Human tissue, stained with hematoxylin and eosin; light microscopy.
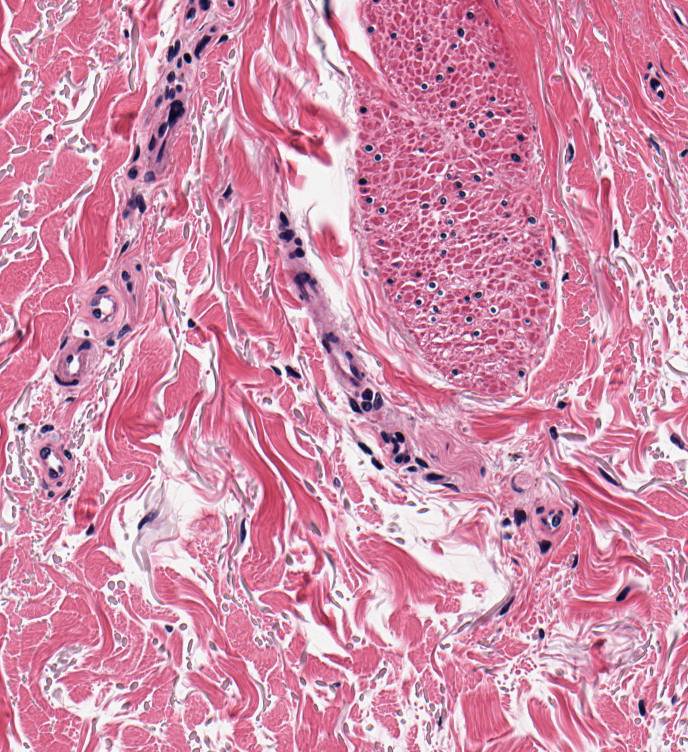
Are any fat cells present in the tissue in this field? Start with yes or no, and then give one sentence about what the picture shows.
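No. No epithelium and no fat cells are present in the field.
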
